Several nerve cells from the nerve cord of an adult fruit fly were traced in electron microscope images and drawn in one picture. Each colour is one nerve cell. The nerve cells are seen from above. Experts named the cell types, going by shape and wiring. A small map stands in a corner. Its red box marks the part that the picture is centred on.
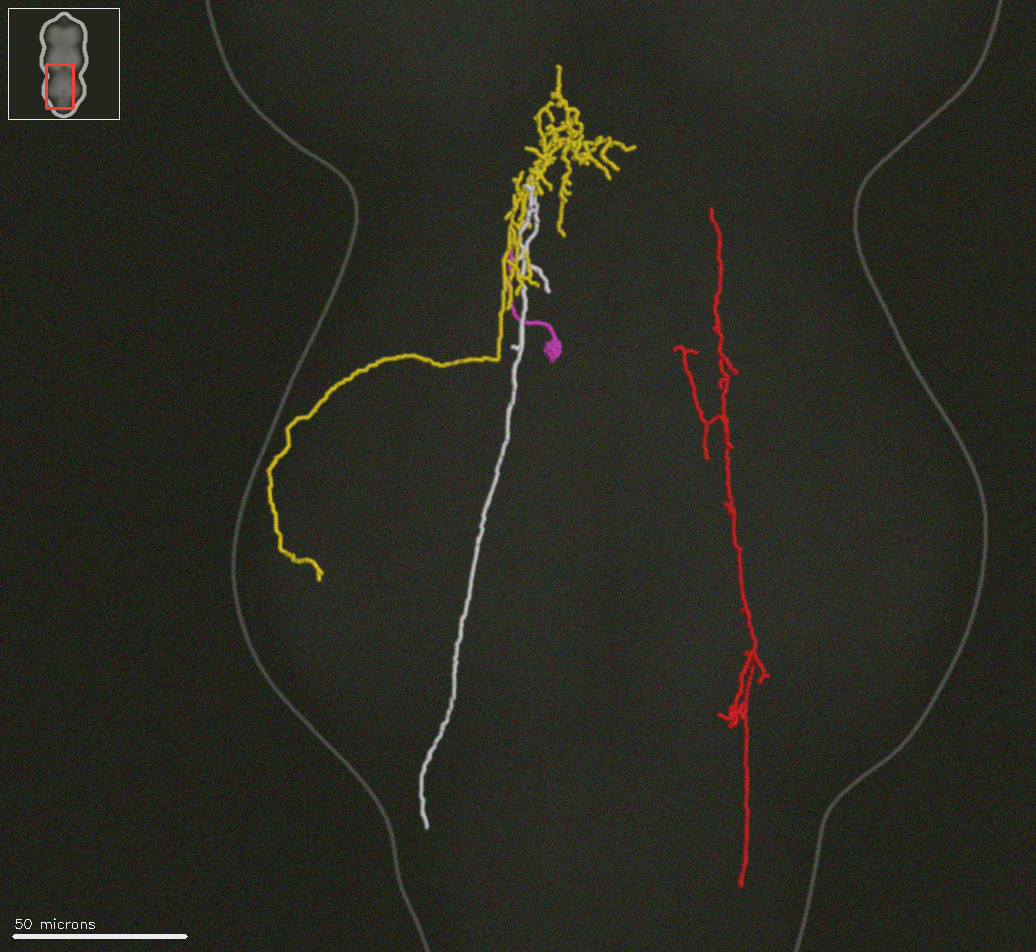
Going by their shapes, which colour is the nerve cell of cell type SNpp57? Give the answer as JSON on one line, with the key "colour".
{"colour": "white"}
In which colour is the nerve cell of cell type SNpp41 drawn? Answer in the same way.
{"colour": "red"}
